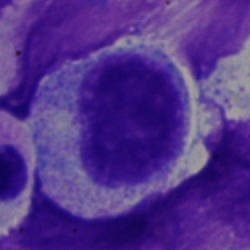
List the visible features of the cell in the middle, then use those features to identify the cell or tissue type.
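Nucleus position: off-centre, toward the right side of the central cell. Chromatin: stains dark purple and looks fairly even, with no coarse clumps. Cytoplasm: pale greyish-blue, in a band that is wider on the left than on the right, and sprinkled with fine small bluish dots. Cell: myelocyte.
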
